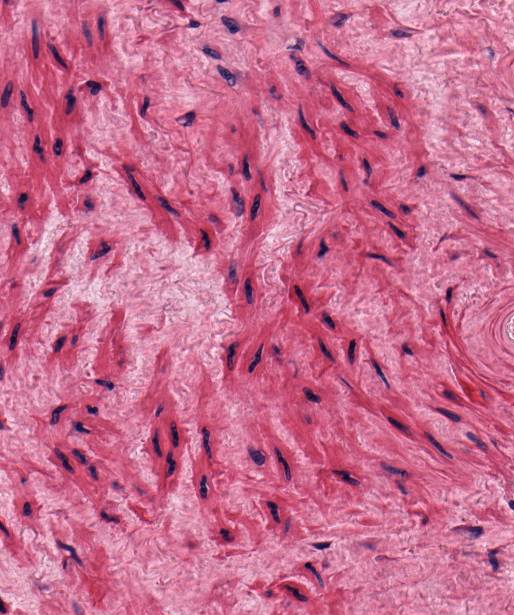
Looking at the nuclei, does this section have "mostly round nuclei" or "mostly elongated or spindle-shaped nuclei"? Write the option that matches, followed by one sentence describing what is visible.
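Mostly elongated or spindle-shaped nuclei. The nuclei are elongated, darkly stained and often slightly wavy with tapered ends.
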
